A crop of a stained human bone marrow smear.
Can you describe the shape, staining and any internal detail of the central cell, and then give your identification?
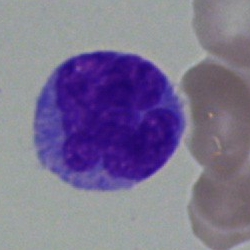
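The nucleus occupies most of the cell. Its chromatin is dark purple, with a mottled, clumped texture. The cytoplasm is pale blue, and its broadest rim lies on the left side of the cell. This cell is a monocyte.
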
